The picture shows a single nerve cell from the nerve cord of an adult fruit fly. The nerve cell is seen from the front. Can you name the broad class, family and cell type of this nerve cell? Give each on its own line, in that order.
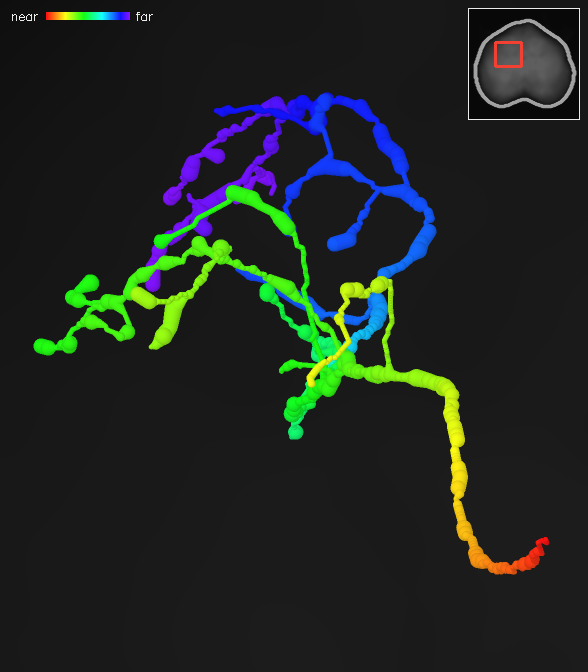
descending neuron
DNb
DNb02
